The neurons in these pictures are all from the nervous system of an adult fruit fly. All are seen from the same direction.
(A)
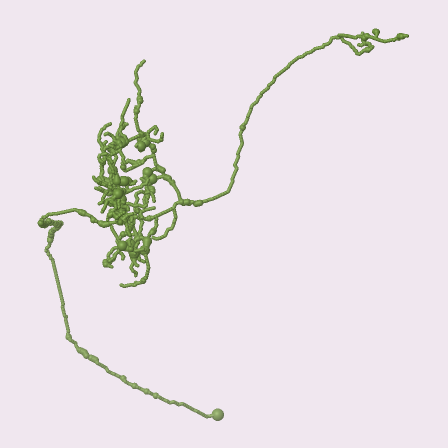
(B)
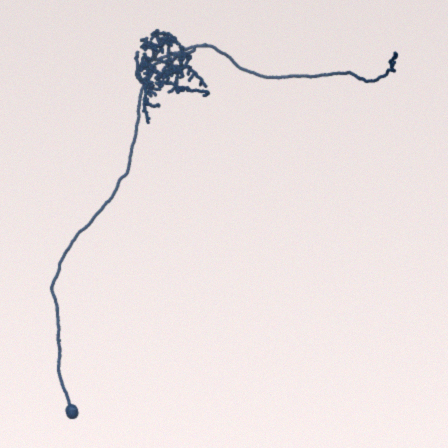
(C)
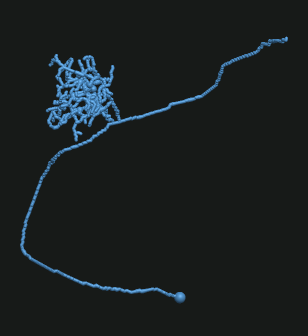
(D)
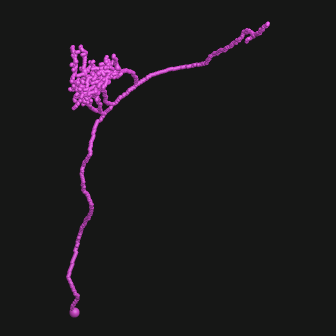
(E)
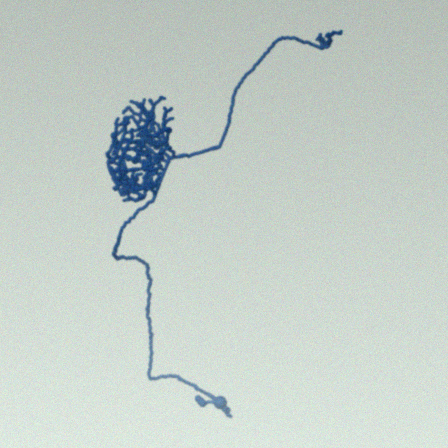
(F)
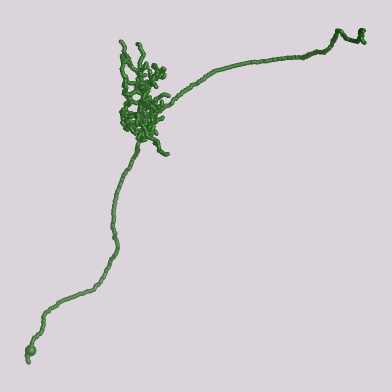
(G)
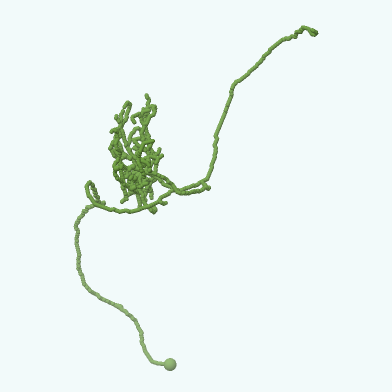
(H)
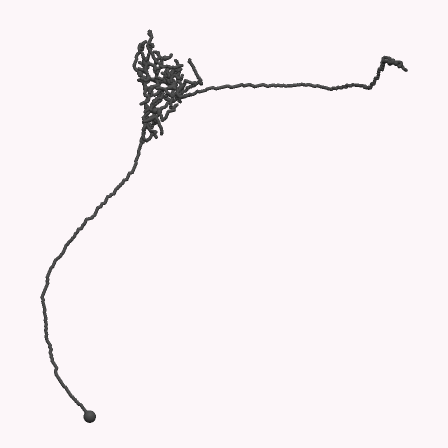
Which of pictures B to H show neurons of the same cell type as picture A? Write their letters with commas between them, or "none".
B, C, E, F, G, H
